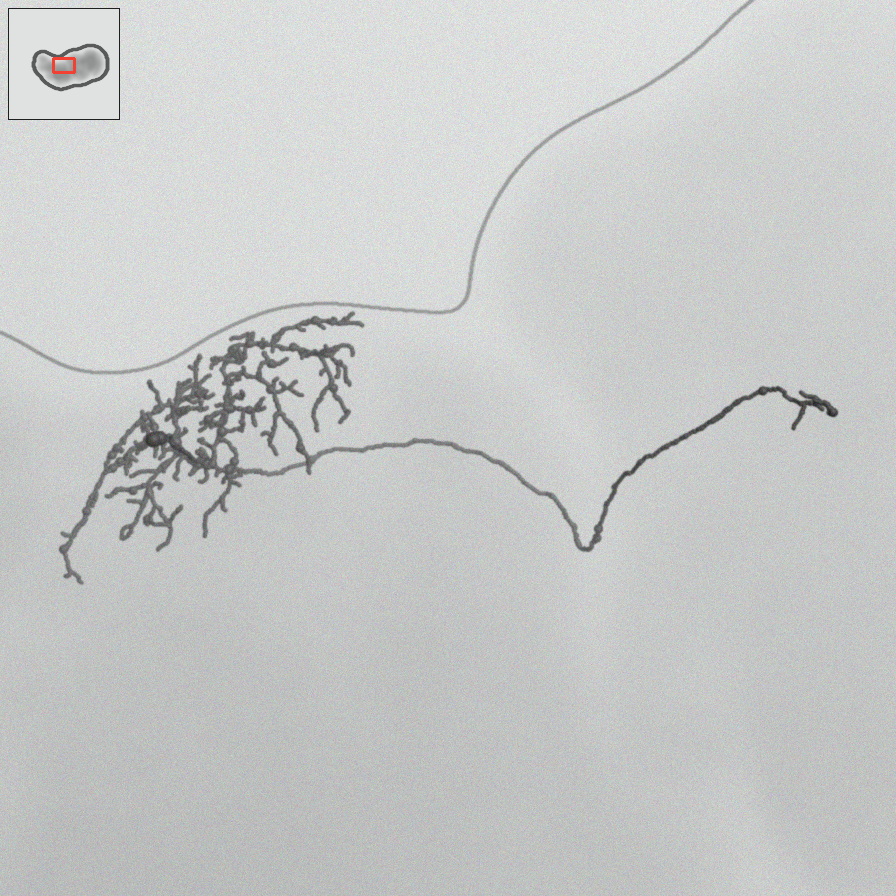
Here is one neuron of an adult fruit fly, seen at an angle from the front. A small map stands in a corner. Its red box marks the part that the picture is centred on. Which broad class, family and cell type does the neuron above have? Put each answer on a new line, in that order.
visual projection neuron
MeTu
MeTu3b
